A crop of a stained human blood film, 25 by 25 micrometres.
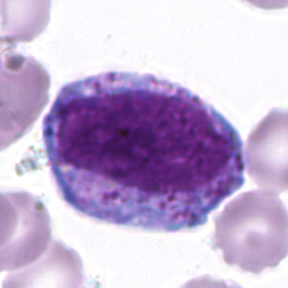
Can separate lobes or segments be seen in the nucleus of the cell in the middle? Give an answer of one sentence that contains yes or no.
No, the cell's nucleus forms one compact piece that is round, oval or kidney-shaped.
